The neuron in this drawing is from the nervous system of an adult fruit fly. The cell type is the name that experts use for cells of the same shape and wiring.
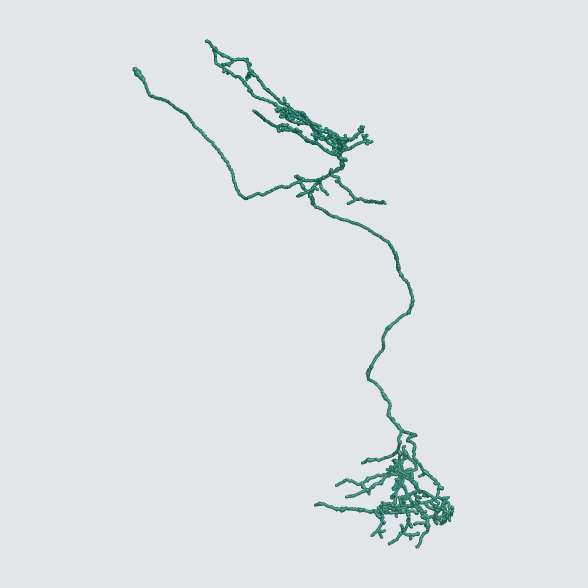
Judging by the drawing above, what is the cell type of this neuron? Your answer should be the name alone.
mAL6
